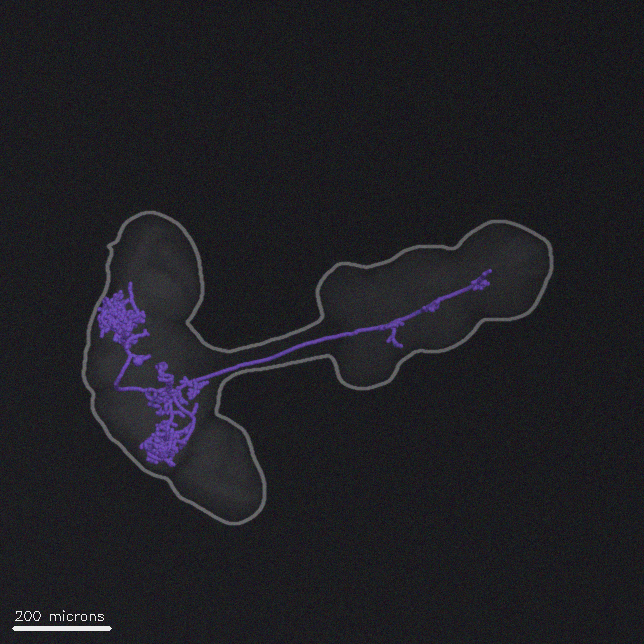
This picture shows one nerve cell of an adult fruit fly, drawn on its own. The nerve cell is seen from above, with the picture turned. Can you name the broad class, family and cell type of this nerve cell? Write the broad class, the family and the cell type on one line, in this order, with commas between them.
descending neuron, DNp, DNp29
